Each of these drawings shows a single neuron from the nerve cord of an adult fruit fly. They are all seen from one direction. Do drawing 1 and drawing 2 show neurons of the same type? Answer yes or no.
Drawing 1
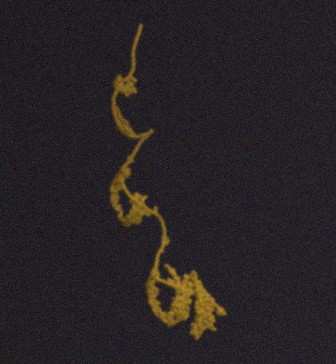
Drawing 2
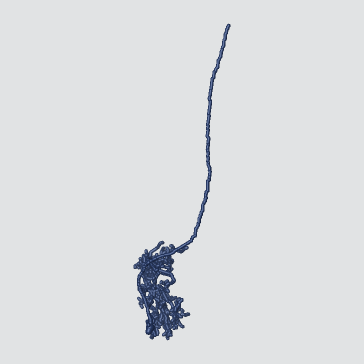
no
